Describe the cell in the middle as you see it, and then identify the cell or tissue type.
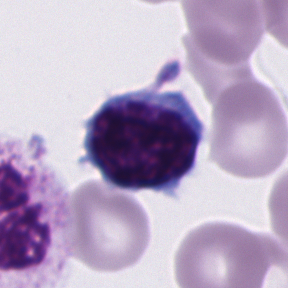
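Roughly round, the cell's outline is uneven, broken along its edge by small jagged irregularities. From the top of the cell a thin stalk-like projection extends upward and ends in a small knob. The nucleus is one oval mass, free of lobes and indentations, and the cytoplasm shows no visible granules. Identification: typical lymphocyte.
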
